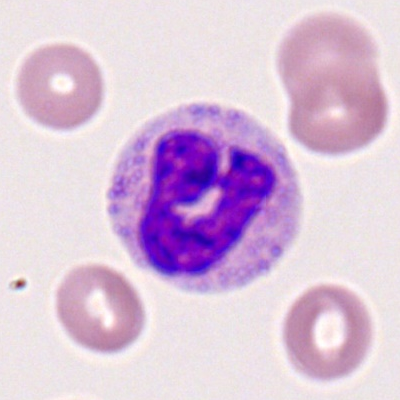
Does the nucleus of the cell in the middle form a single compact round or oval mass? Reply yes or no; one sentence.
No, a curved band without separate lobes, not a compact mass, makes up the nucleus.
